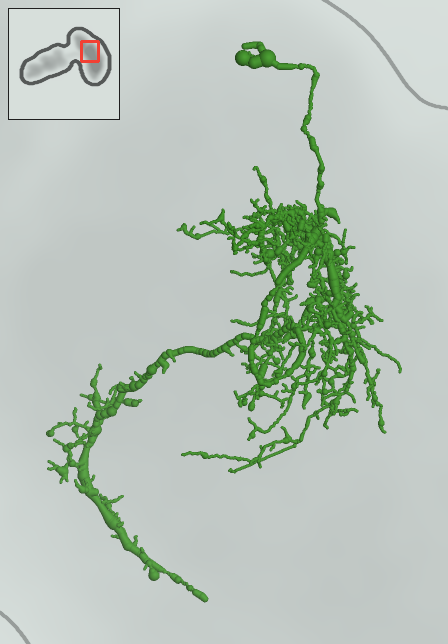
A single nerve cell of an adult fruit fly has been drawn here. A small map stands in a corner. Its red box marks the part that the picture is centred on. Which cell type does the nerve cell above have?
CB0629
